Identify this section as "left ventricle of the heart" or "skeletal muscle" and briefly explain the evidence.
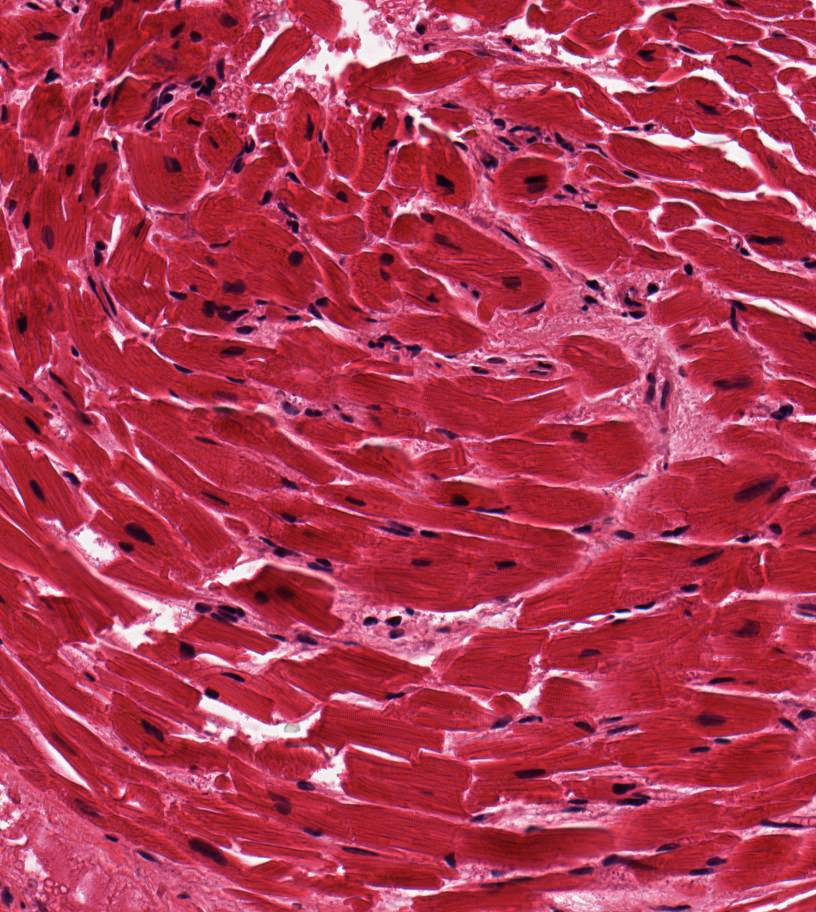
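Left ventricle of the heart. Muscle fibres branch and join neighbours instead of running as separate parallel cylinders. Cytoplasm deep red-pink, with fine cross-striations running across the fibres. Thin strands of pale pink connective tissue with small dark elongated nuclei lie between fibres, most plentiful in a band through the centre. No fat cells anywhere in the field.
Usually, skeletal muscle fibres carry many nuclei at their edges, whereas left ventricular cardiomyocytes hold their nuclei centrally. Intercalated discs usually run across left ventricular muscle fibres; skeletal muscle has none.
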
